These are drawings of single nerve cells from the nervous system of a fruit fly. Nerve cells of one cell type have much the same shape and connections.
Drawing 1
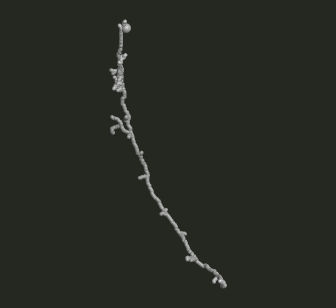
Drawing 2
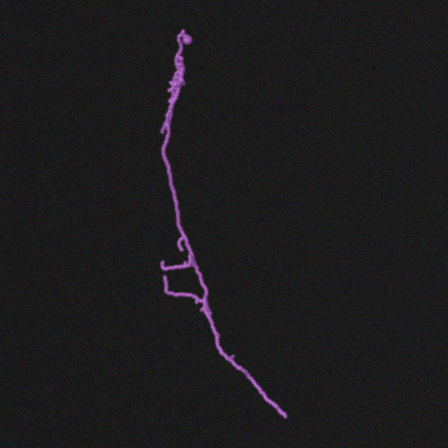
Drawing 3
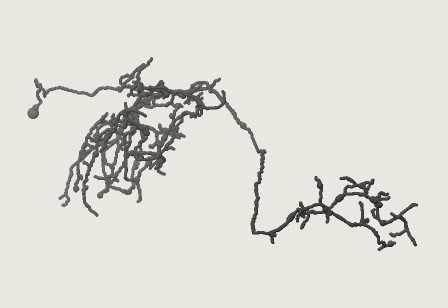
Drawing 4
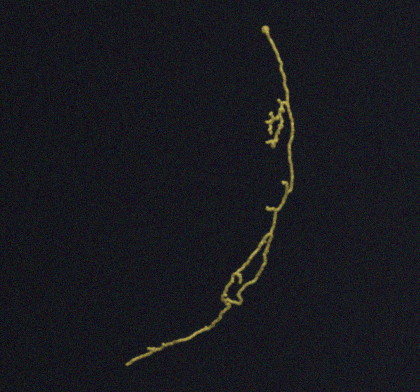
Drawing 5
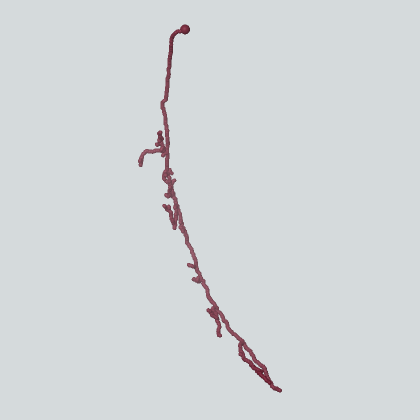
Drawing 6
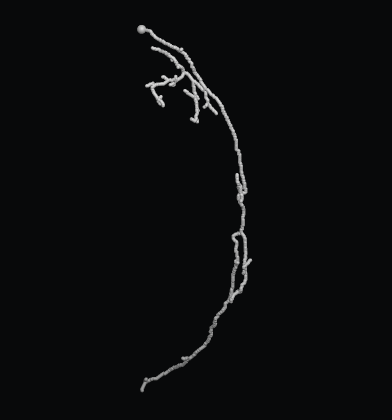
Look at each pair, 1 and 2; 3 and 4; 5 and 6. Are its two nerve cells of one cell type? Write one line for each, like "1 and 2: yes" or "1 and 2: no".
1 and 2: yes
3 and 4: no
5 and 6: yes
